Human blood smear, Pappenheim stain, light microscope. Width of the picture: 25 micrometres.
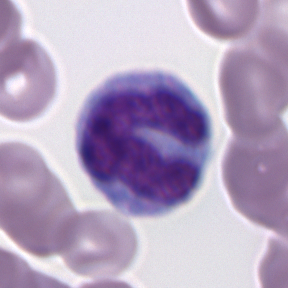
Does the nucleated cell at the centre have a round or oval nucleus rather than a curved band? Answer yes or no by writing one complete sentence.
No, a curved band without separate lobes, not a compact mass, makes up the nucleus.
